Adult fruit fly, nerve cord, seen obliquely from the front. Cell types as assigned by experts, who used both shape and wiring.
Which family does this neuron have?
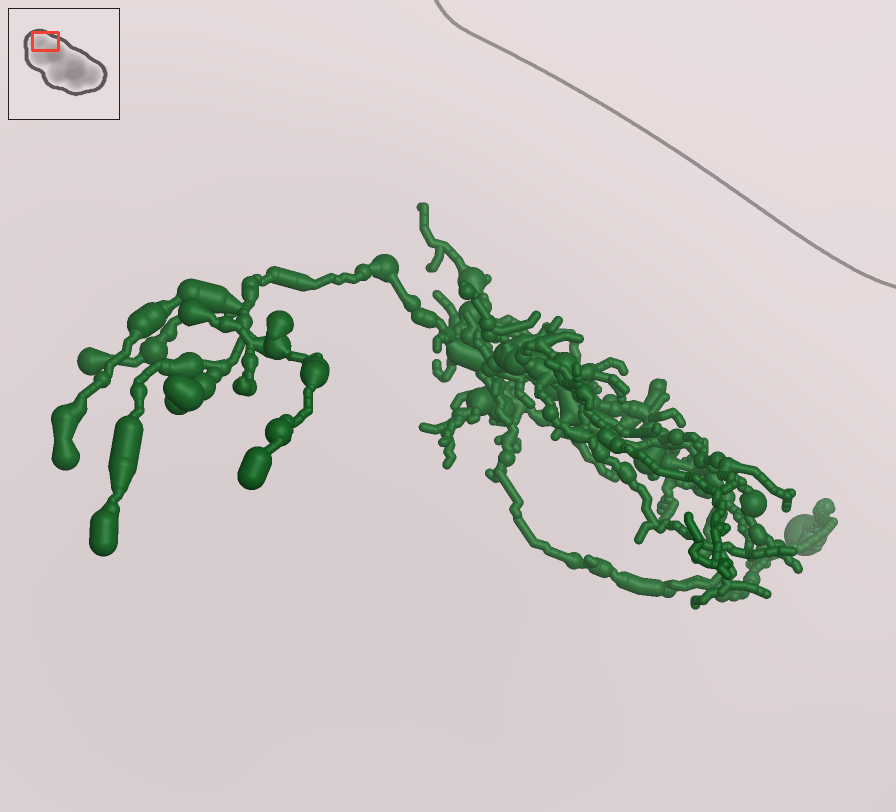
hemilineage 06A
